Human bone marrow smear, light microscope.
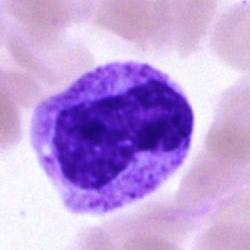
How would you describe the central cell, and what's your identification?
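A shallow indentation marks the lower edge of the nucleus, in which no distinct nucleoli are visible. The cell outline is roughly oval and smooth. Fine purple granules lie scattered through the cytoplasm. The cell is a metamyelocyte.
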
